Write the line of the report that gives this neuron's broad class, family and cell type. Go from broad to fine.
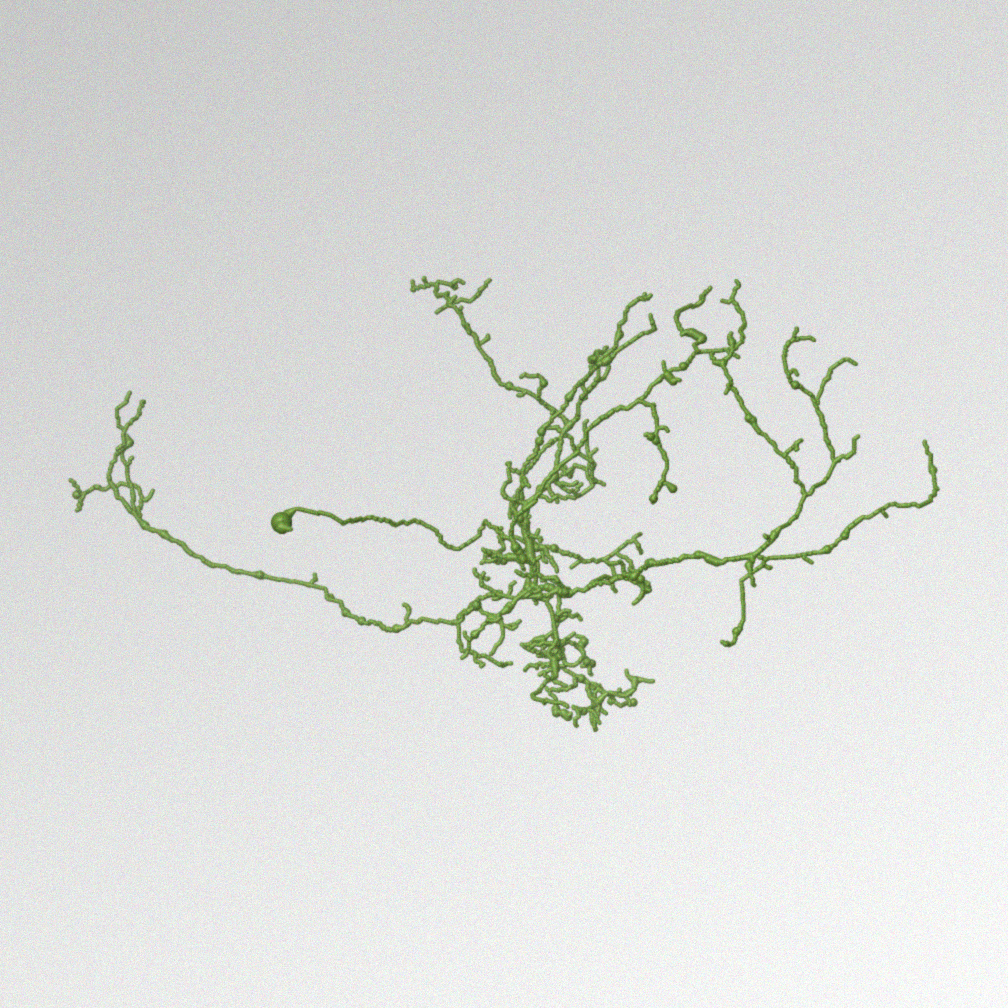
nerve-cord intrinsic neuron; hemilineage 16B; IN16B056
